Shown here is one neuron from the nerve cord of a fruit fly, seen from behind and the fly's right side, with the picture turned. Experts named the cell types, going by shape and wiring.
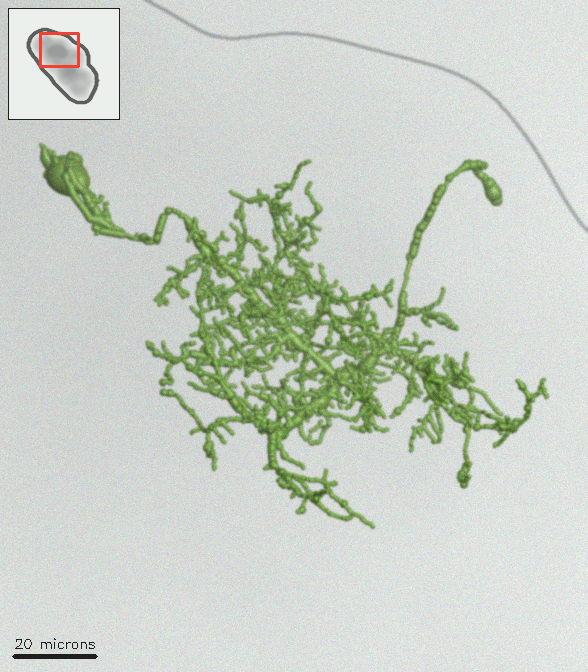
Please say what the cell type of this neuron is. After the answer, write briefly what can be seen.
It is of cell type Sternal anterior rotator MN. This is a motor neuron of the nerve cord. From left to right in the picture it spans about 130 microns. More than a hundred branch ends can be seen.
